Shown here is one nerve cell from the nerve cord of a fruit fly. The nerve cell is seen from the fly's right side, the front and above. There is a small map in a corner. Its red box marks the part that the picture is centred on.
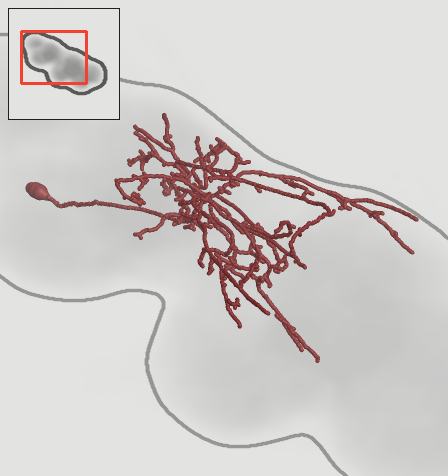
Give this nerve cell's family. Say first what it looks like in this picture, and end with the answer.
Dozens of branch ends can be seen. In this view it is wider than it is tall. The family is hemilineage 27X.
